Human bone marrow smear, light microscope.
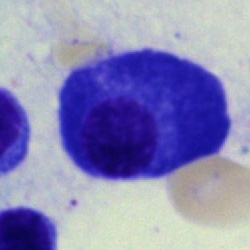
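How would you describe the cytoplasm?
Abundant and deep blue, with no granules seen.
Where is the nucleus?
Off-centre, toward the lower left.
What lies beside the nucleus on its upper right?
A paler, mottled zone of cytoplasm.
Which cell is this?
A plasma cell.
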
